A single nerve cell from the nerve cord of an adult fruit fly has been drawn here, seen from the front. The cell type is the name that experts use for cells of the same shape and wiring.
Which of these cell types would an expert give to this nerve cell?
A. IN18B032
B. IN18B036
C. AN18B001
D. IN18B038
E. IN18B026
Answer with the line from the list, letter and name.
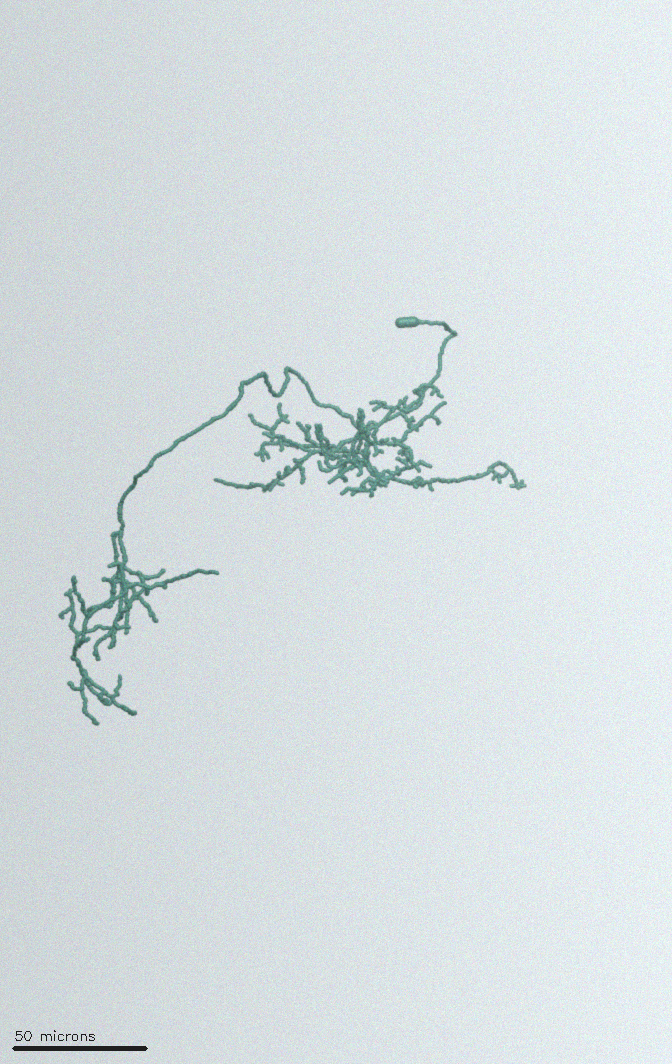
B. IN18B036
